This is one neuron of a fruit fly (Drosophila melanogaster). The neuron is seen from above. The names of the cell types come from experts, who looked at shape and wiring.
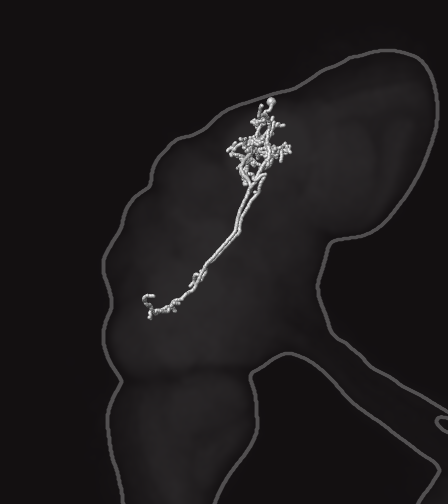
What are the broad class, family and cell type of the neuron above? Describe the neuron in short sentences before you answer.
It lies in the brain. The cell body can be seen at the top of the picture. Its broad class is central-brain intrinsic neuron. The family is hemilineage VLPl2_medial. The cell type is AVLP190.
